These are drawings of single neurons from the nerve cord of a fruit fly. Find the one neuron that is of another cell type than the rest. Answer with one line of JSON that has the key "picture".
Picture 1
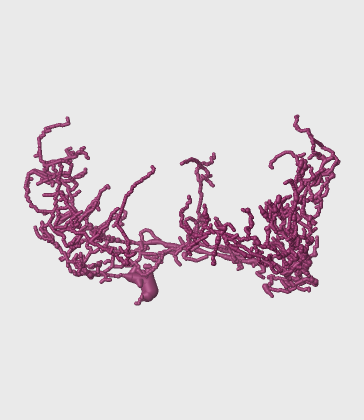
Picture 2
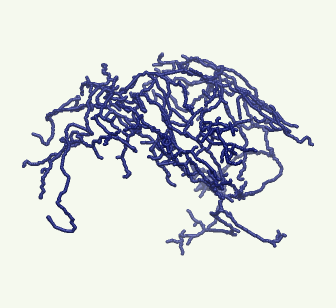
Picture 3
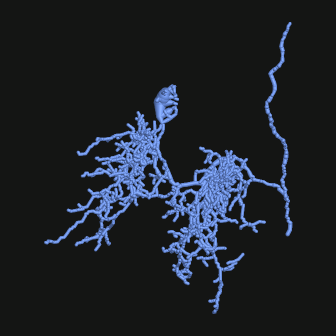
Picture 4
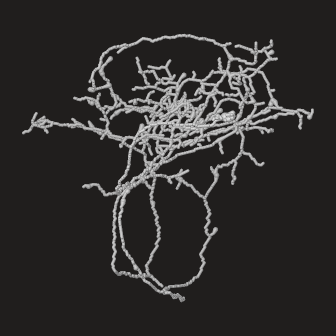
{"picture": 1}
